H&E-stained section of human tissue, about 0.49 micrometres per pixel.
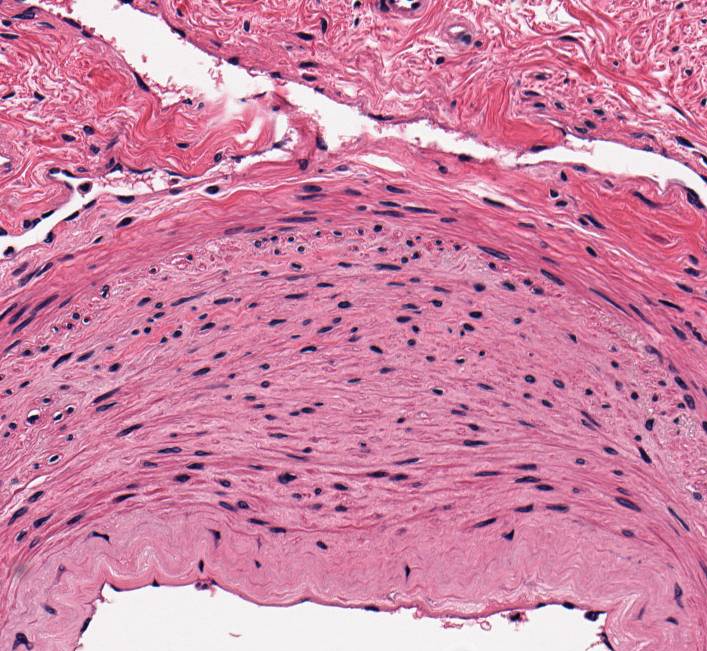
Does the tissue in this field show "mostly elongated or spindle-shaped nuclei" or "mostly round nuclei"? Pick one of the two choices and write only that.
Mostly elongated or spindle-shaped nuclei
